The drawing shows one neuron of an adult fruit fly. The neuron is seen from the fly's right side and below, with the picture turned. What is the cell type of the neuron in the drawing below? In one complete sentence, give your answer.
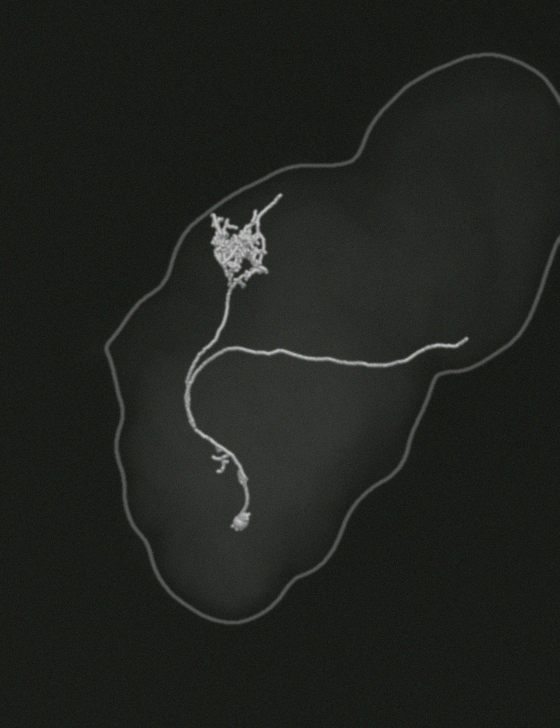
The cell type to which this neuron belongs is DMS.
